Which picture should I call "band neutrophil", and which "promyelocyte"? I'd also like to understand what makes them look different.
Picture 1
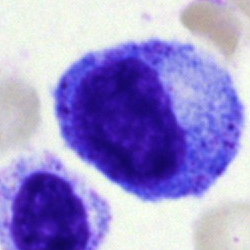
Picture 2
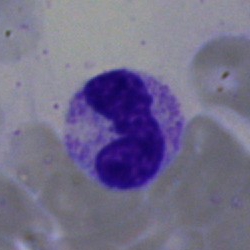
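In picture 1 the cell is a promyelocyte, and in picture 2 a band neutrophil. The nucleus separates them most plainly: in the promyelocyte it lies off-centre toward the left, whereas in the band neutrophil it is a thick curved band whose concave side faces left.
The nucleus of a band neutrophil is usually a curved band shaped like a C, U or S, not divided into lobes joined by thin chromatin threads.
The cytoplasm differs as well: blue in the promyelocyte, with a paler area beside the nucleus on its right, and pale lilac in the band neutrophil, where no vacuoles are seen.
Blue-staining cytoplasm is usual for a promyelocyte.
The outline is oval in the promyelocyte and round in the band neutrophil, though both have a smooth edge. In both cells the chromatin is dense and deep or dark purple, and no nucleoli can be seen in the band neutrophil.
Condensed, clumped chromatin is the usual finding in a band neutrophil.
A separate nucleated cell lies at the lower left of picture 1.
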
